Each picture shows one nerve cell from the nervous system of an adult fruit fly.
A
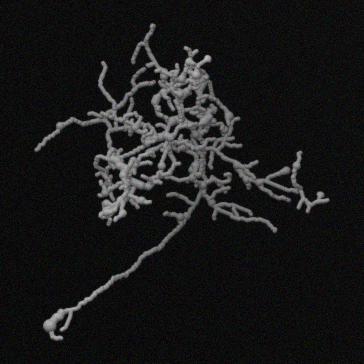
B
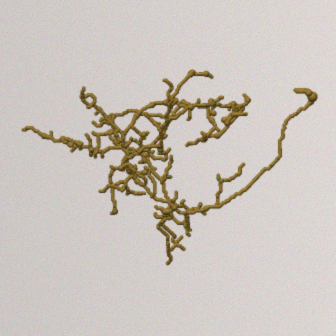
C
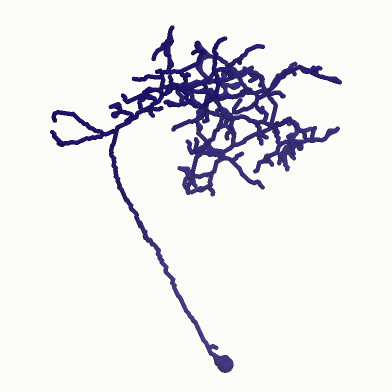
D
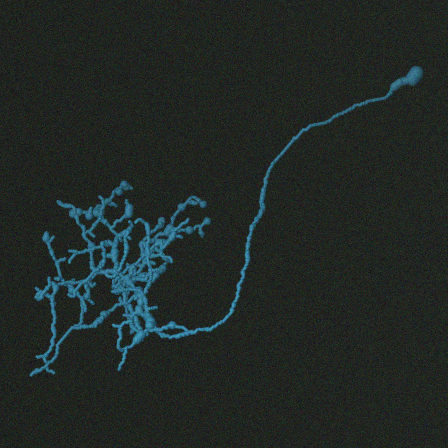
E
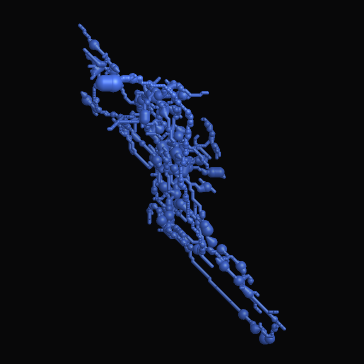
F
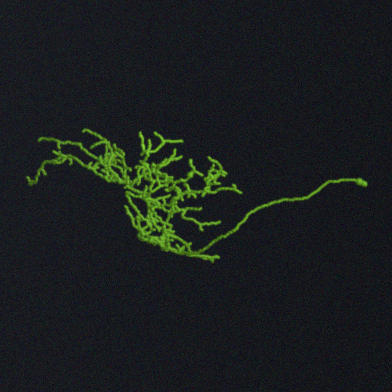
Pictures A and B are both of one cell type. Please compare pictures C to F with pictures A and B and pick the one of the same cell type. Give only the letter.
E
